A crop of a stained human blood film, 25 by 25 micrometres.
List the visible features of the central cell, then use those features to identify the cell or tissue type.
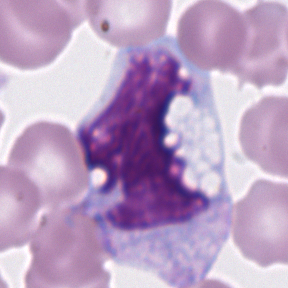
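Shape: irregular and angular, taller than it is wide. Nucleus: fills most of the upper part of the cell, so the widest band of cytoplasm lies below it. Cytoplasm: plentiful and pale grey-blue, with a cluster of round clear vacuoles along the right side of the nucleus. Name: monocyte.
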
